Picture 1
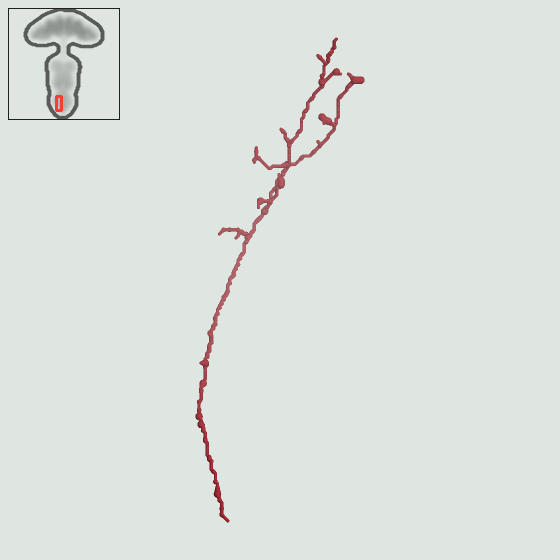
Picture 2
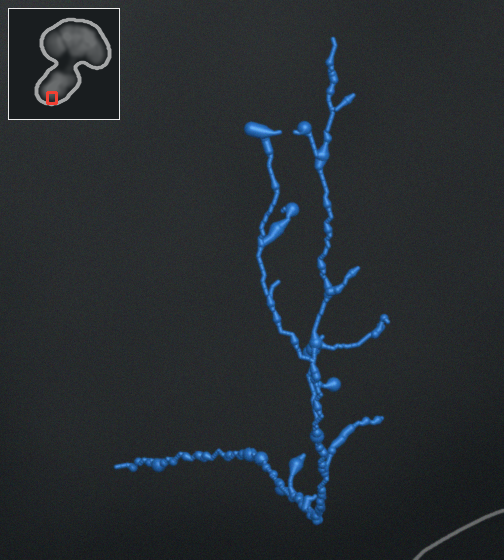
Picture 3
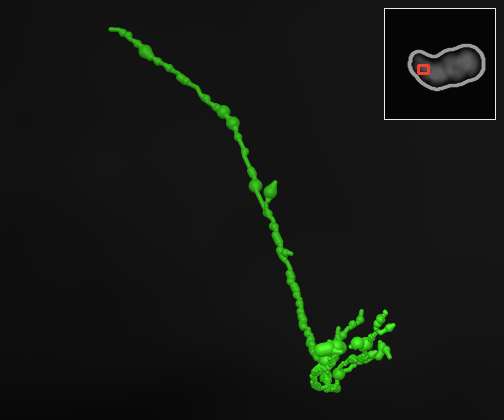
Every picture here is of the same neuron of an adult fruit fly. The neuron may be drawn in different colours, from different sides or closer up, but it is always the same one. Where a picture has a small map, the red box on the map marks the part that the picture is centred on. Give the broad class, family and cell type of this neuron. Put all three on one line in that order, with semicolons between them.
sensory neuron entering the nerve cord; class mechanosensory tactile; SNta34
